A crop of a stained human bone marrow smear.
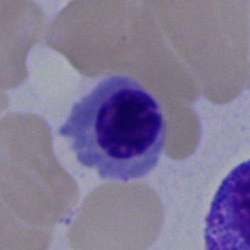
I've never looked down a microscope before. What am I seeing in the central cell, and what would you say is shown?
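Notice the nucleus sitting off-centre, over toward the right. The band of cytoplasm is widest on its left, and the outline turns irregular and ragged along that left edge. No granules in the cytoplasm either. It's an erythroblast.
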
